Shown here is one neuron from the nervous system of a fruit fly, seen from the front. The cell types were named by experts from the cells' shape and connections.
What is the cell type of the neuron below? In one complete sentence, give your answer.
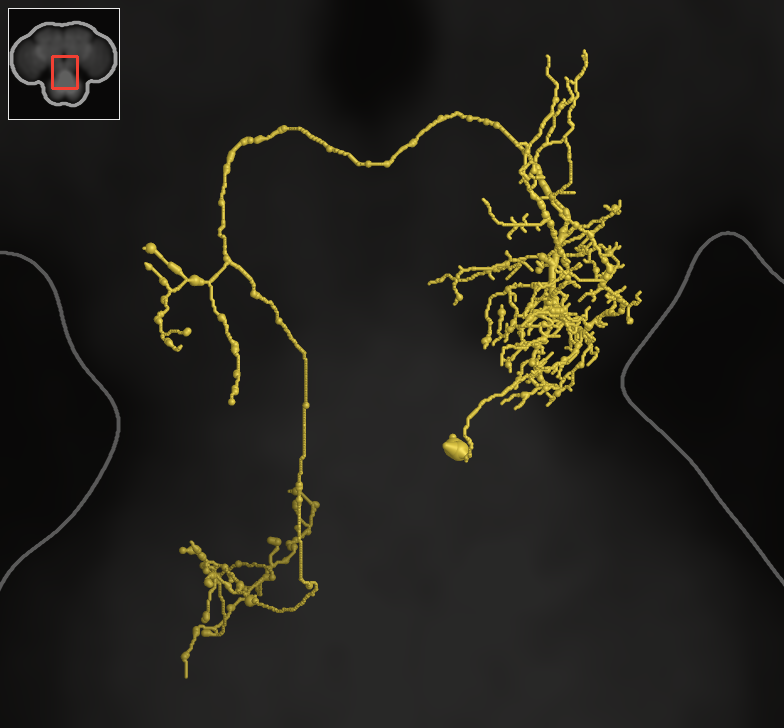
The neuron here is of the cell type DNge034.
